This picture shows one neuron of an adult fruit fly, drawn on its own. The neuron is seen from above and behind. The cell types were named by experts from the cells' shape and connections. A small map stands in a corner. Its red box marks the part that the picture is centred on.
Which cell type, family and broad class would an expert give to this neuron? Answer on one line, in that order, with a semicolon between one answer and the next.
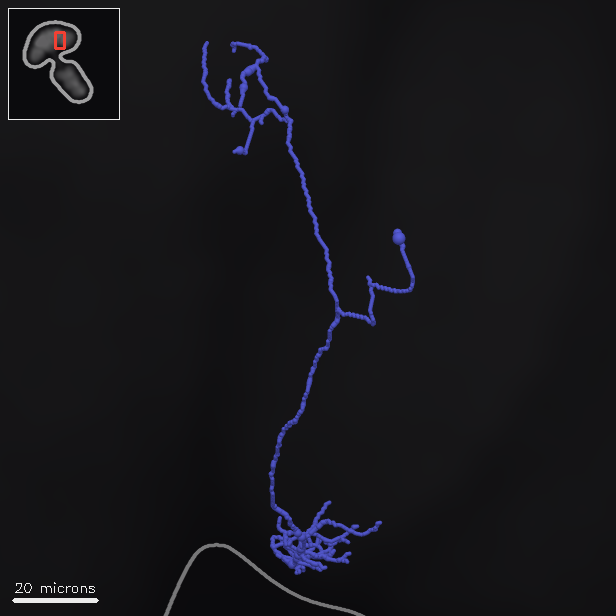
LC18; hemilineage VPNp2; visual projection neuron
